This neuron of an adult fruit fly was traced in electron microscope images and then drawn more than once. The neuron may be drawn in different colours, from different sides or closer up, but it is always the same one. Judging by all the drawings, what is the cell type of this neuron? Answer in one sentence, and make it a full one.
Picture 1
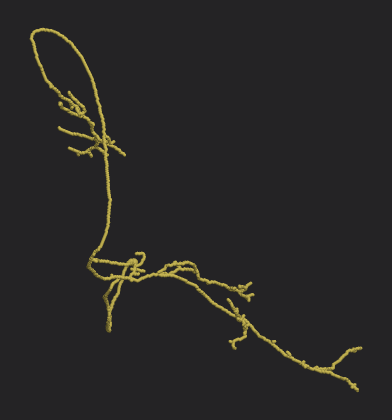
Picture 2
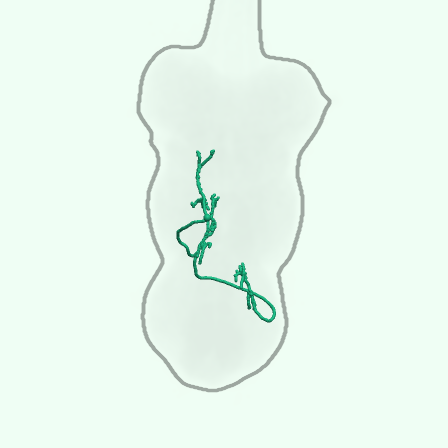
Cell type IN01A088 is what this neuron is.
